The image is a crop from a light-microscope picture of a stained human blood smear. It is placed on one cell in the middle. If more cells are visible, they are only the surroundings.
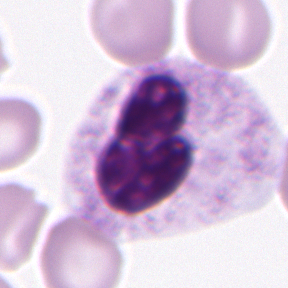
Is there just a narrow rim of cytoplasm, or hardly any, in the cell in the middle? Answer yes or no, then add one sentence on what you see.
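No. The cytoplasm is abundant and pale pinkish-lilac.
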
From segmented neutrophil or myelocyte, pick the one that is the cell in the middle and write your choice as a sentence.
Standing at the centre of this crop is a segmented neutrophil.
